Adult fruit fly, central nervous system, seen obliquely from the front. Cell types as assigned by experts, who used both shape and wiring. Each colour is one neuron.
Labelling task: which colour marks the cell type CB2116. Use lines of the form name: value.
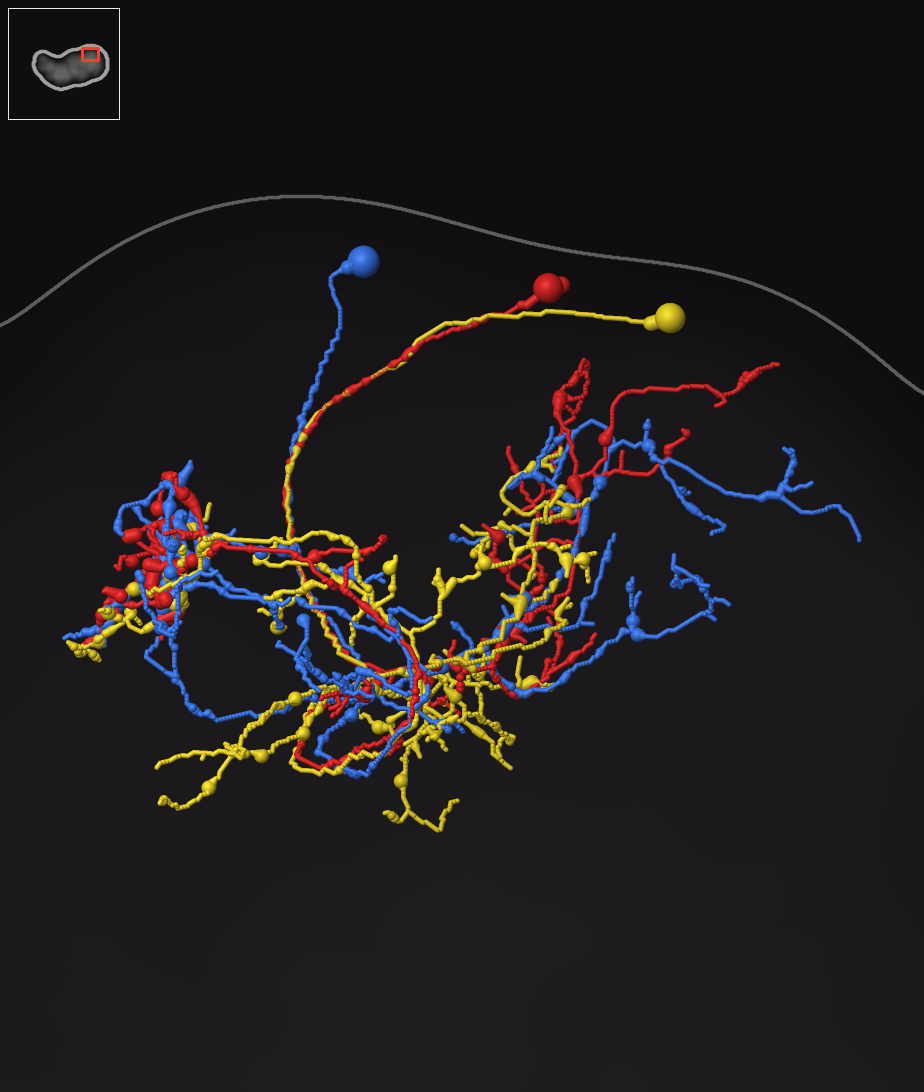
colour: red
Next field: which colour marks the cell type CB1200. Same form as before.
colour: blue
